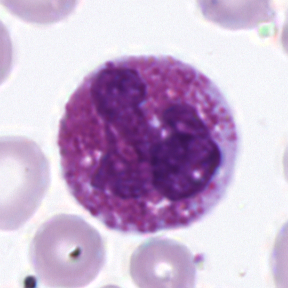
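Eosinophil in a stained peripheral blood smear, the cell in the middle. The cell outline is round and smooth. Its nucleus is divided into two lobes lying side by side, one on the left and one on the right, with dark purple, coarsely clumped chromatin.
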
